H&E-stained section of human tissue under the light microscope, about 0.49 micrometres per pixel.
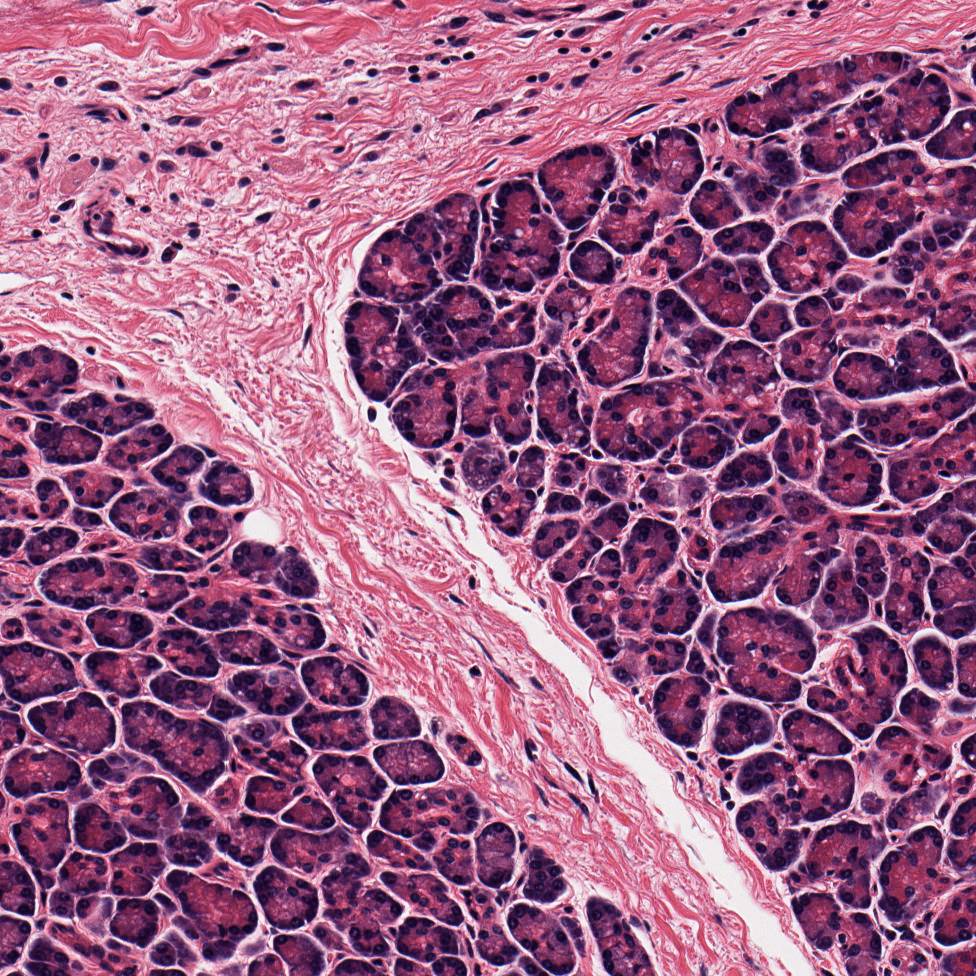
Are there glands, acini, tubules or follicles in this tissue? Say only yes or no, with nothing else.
Yes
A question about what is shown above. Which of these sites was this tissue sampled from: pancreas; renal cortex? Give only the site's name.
pancreas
